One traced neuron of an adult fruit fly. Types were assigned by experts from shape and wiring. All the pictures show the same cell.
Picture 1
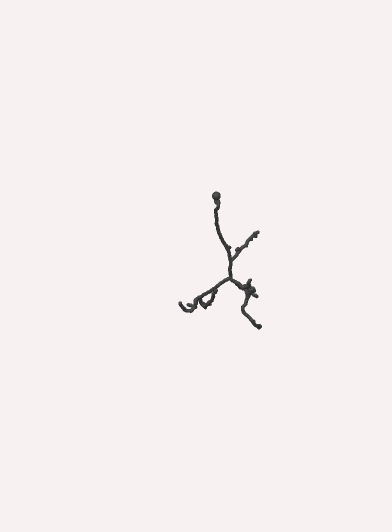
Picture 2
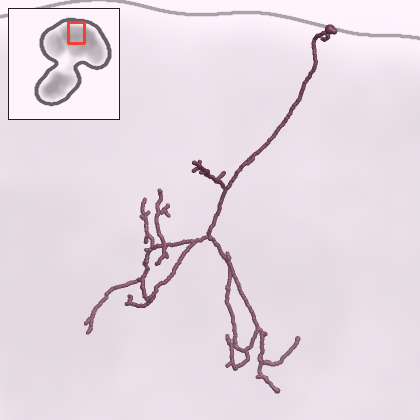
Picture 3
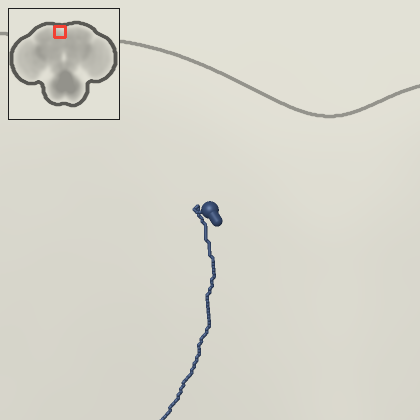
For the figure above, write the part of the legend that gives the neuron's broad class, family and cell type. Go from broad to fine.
central-brain intrinsic neuron; hemilineage SMPad2; CB1975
